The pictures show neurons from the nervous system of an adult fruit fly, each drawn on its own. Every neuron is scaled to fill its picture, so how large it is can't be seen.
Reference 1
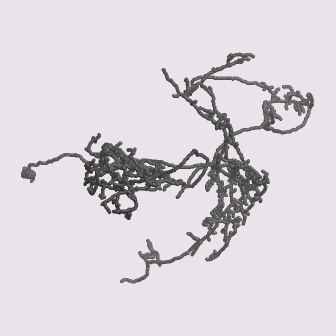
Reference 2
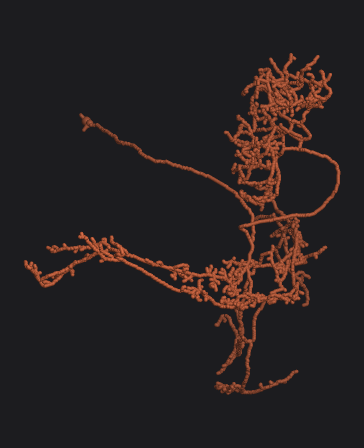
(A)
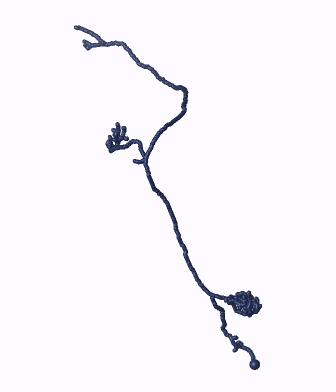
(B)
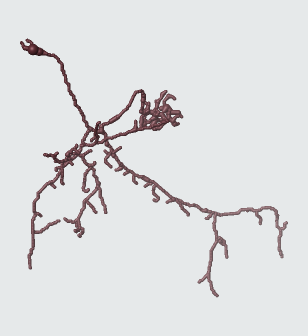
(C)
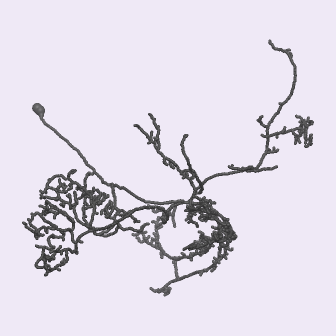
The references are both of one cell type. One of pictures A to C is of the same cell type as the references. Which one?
Picture C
